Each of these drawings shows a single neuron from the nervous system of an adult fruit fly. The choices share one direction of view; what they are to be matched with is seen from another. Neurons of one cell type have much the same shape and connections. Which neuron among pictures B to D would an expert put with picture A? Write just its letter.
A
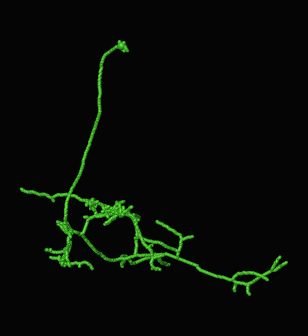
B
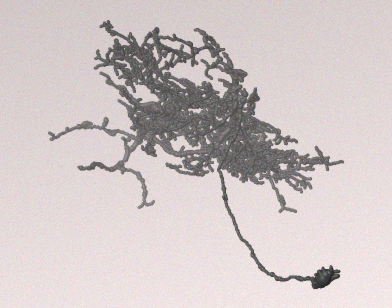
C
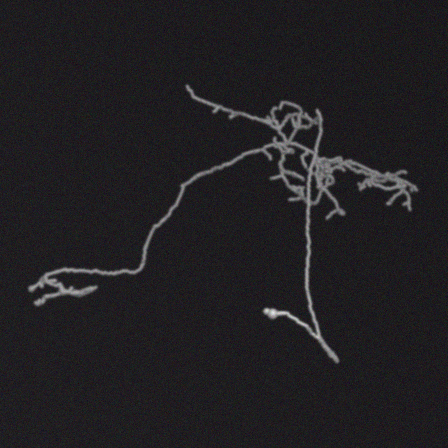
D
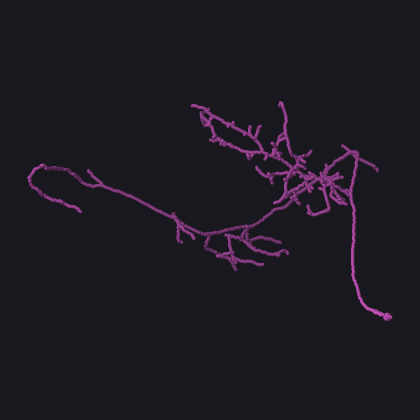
D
